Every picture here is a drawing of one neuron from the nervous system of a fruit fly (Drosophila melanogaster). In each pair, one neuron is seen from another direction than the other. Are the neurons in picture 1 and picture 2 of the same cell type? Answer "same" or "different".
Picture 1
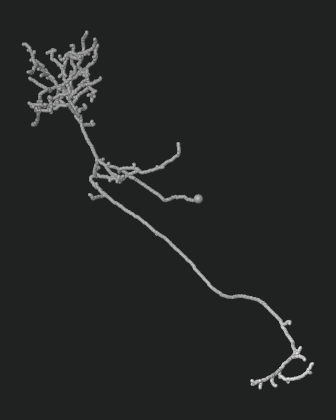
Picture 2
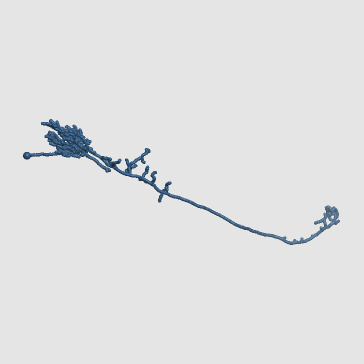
different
